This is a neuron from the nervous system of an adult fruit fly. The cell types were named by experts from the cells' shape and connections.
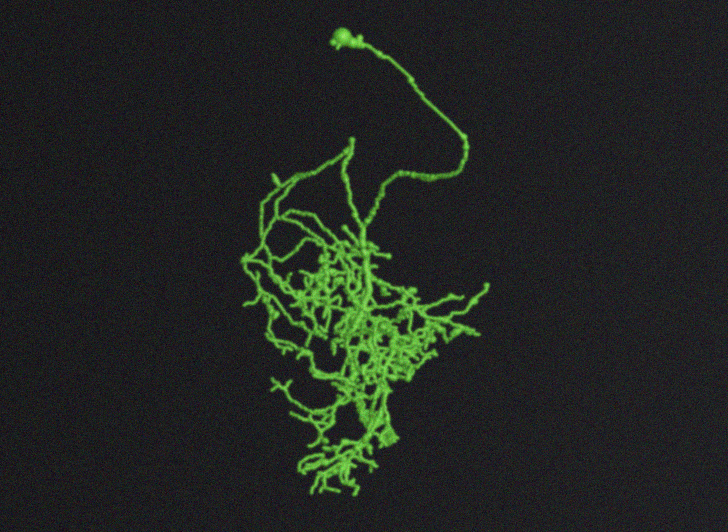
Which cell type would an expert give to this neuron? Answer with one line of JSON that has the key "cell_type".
{"cell_type": "SMP161"}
